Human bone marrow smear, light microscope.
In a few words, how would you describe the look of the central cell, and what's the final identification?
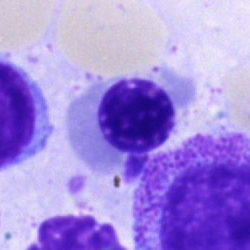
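Within the nucleus the chromatin is dense and dark purple, broken up by small pale spots, and I can't find a nucleolus. On its left side sits a pale grey-blue zone. From the lower edge of the nucleus a small dark purple bud sticks out. So: an erythroblast.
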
